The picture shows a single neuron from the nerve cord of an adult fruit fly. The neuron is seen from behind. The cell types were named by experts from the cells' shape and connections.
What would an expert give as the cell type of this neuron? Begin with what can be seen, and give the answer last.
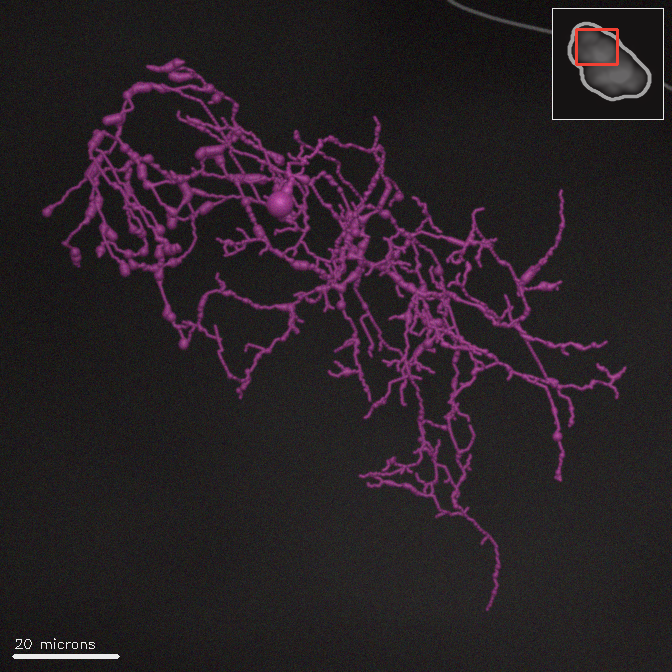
By the scale bar it is about 110 microns wide in this view. As drawn here it is about as wide as it is tall. This is a nerve-cord intrinsic neuron. The cell type is IN13B103.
